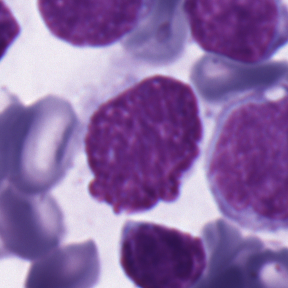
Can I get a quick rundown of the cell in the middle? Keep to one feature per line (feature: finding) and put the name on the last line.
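Lower edge: a few small bumps sticking out
Nucleus: one unlobed mass, filling nearly the whole cell
Chromatin: finely stippled, lots of small pale spots between the purple strands
Nuclear colour: deep reddish purple
Cell: myeloblast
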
